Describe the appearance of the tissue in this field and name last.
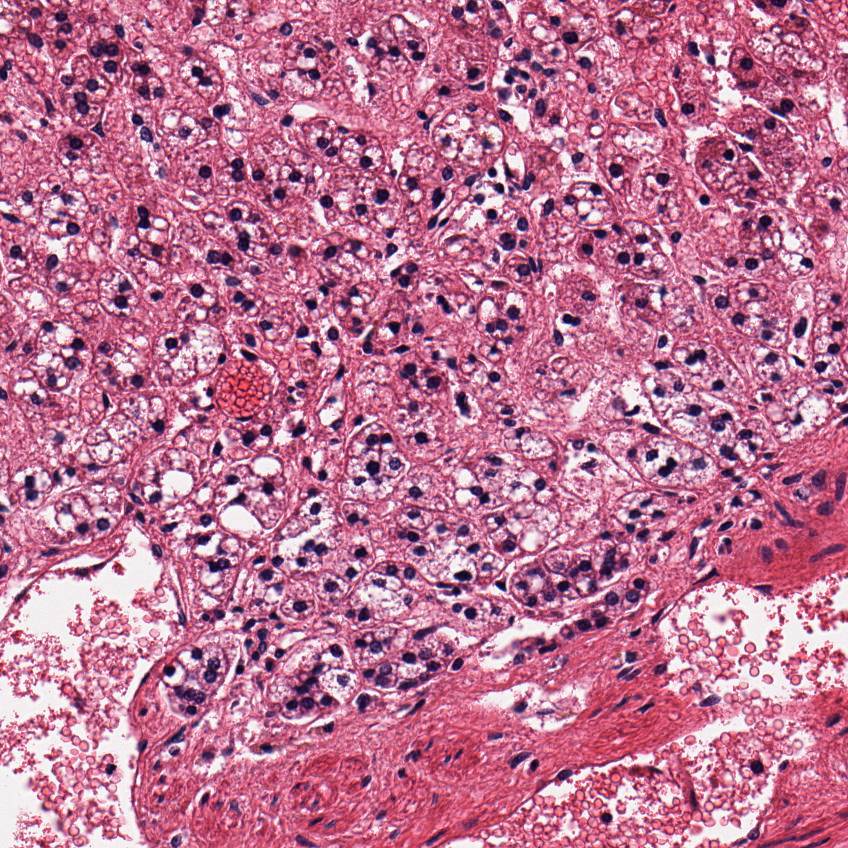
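Across the upper and central field, cells are arranged in small rounded nests outlined by thin, delicate septa. The nests have no central lumen. Many of the nested cells have pale, finely vacuolated, bubbly cytoplasm, and their nuclei are small, round and darkly stained. The tissue in this field is adrenal gland.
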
